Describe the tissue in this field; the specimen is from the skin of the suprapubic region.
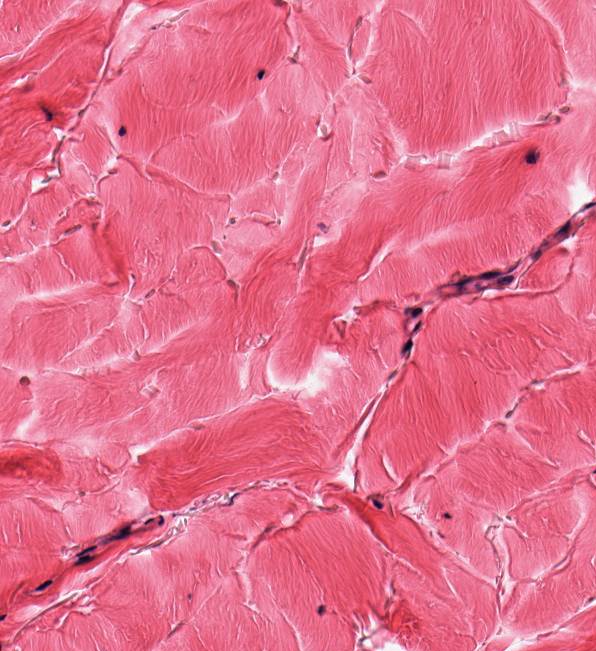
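Closely packed muscle fibres, irregularly polygonal and cut obliquely, take up the whole field. Their cytoplasm is bright pink with a fine, streaky fibrillar texture. There aren't many nuclei; the few are small and dark and sit at the fibre edges, not in the centres. Thin connective-tissue septa with elongated dark nuclei run from lower left toward upper right, in the lower left and the right middle.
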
